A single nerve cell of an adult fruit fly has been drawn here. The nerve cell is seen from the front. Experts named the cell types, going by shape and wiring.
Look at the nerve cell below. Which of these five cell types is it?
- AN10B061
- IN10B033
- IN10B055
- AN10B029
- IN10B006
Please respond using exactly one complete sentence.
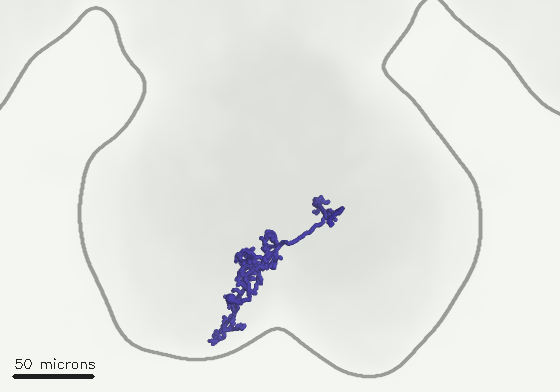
Classified by cell type, this neuron is IN10B055.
